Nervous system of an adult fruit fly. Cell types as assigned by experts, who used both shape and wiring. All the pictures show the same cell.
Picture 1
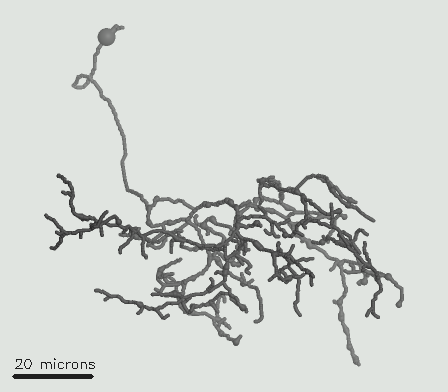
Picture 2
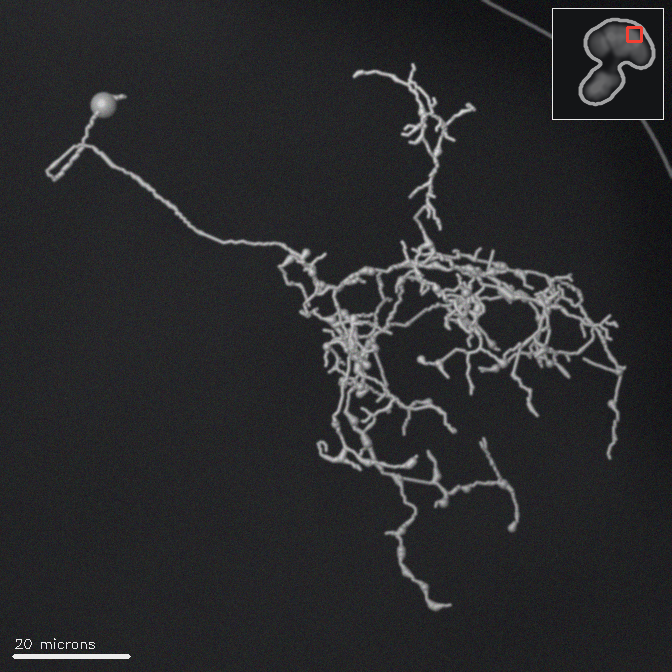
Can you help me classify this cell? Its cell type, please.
CB1945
